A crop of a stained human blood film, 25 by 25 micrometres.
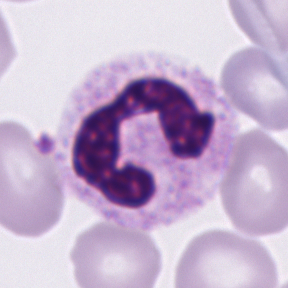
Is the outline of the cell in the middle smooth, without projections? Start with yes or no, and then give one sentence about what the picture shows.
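Yes. The cell outline is roundish without surface projections.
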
